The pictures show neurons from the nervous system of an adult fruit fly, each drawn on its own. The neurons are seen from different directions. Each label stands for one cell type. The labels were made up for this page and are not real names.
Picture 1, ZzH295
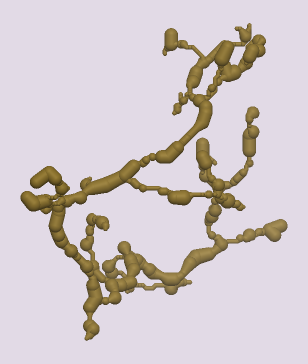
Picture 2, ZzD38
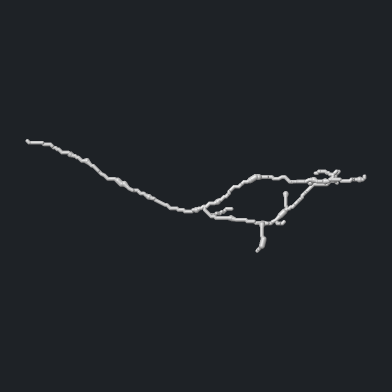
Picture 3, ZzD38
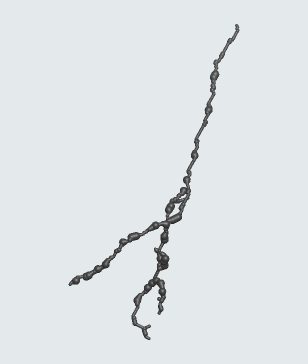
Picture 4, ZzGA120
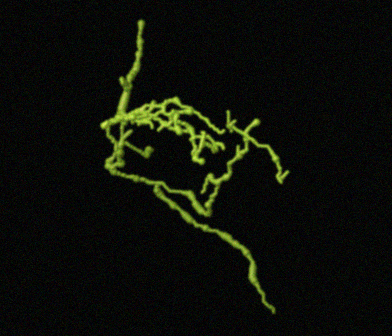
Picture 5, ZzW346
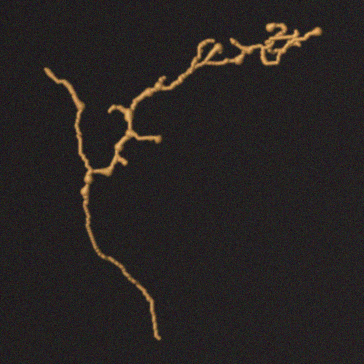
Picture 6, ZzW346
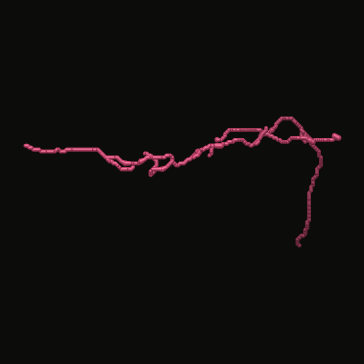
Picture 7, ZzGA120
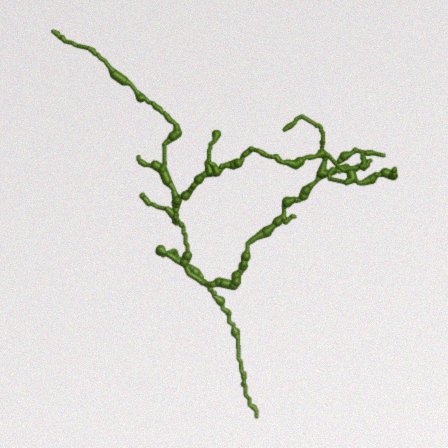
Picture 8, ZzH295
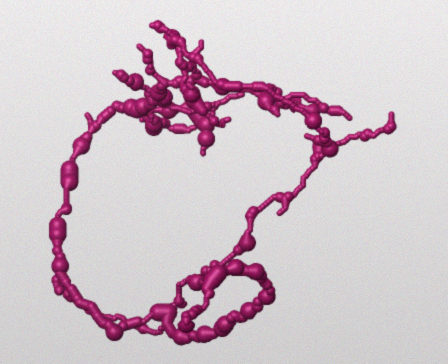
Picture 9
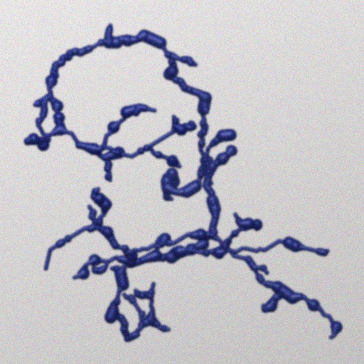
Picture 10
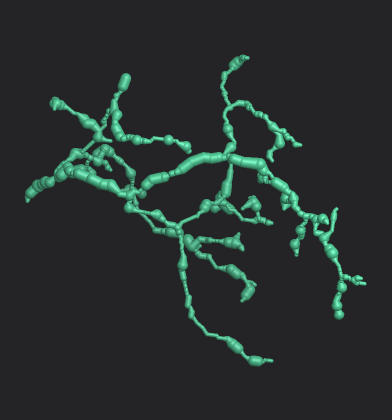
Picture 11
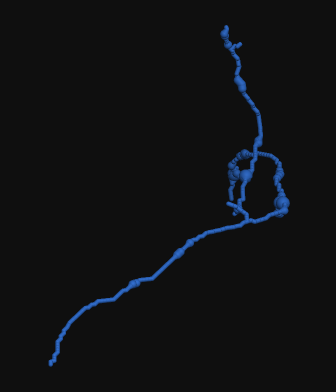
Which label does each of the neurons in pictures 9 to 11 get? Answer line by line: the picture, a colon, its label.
9: ZzH295
10: ZzH295
11: ZzW346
